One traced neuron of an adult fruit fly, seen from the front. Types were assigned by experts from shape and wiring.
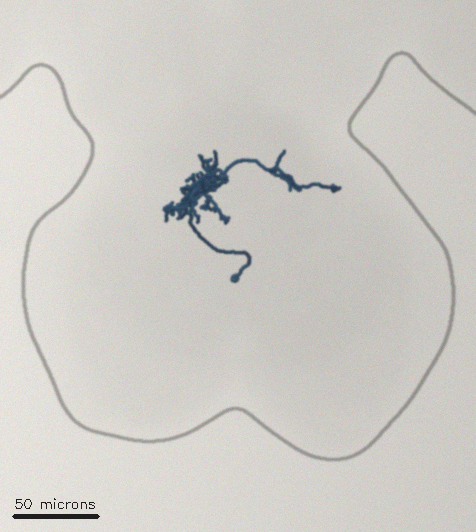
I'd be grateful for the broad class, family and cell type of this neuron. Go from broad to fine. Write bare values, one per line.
nerve-cord intrinsic neuron
hemilineage 06A
IN06A061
